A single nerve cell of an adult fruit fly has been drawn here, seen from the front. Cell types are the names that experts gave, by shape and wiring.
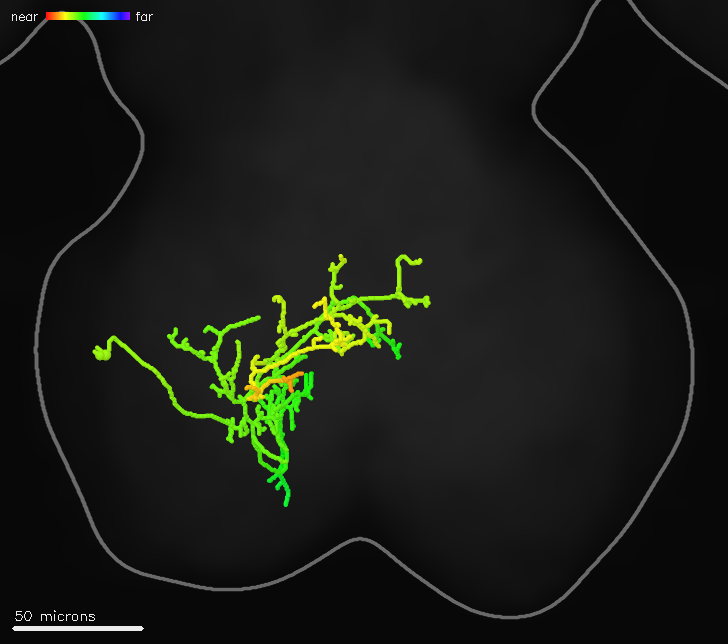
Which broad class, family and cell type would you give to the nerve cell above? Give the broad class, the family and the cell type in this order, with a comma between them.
nerve-cord intrinsic neuron, hemilineage 09A, IN09A043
